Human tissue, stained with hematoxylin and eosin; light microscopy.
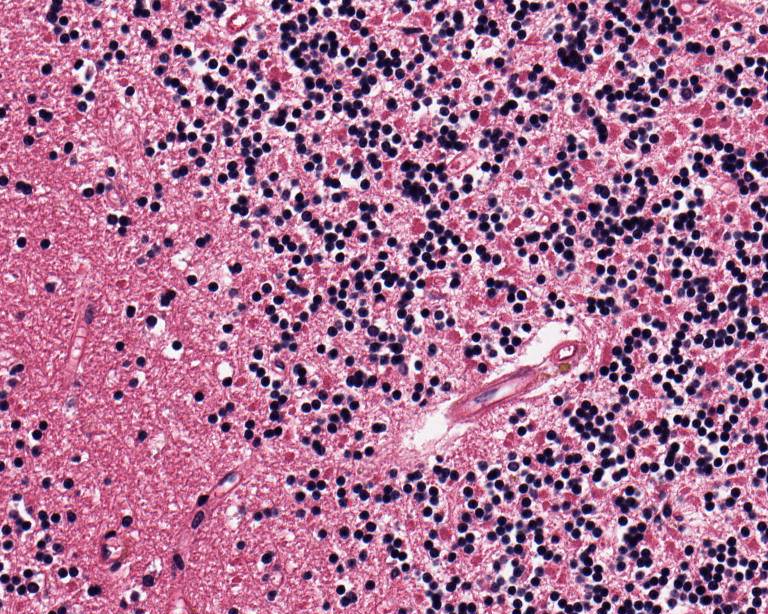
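Cerebellum, H&E: densely packed small dark nuclei fill the right and upper field. They are round and deeply basophilic, with scarcely any visible cytoplasm. The left part is mainly finely fibrillar pink tissue with far fewer nuclei, scattered singly. A small thin-walled vessel with elongated nuclei in its wall runs obliquely across the centre toward the upper right.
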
